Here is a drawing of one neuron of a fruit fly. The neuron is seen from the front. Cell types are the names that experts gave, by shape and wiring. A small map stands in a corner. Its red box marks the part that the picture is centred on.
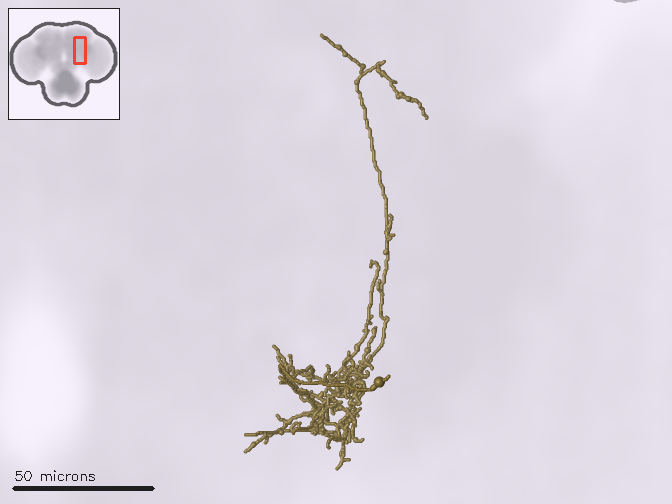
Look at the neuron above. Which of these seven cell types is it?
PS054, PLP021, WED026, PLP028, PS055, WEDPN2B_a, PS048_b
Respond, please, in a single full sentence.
This neuron is of the type WED026.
